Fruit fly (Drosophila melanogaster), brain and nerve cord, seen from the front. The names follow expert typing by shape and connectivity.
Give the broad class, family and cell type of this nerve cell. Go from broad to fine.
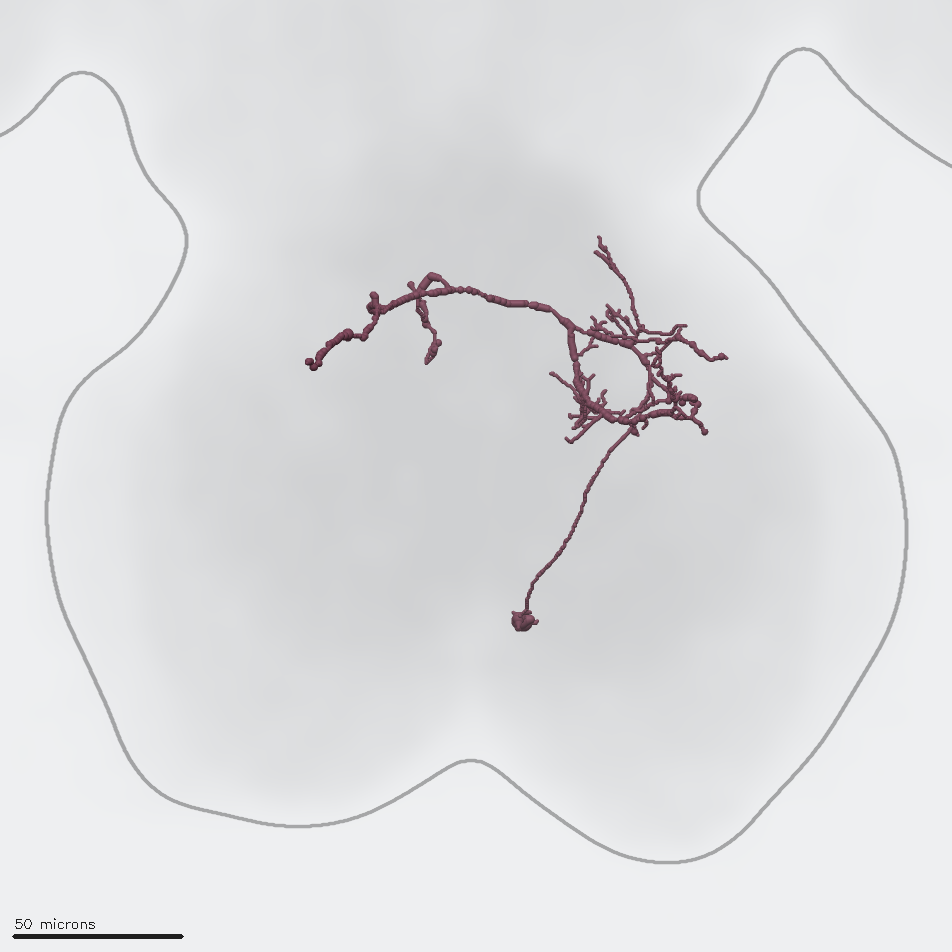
nerve-cord intrinsic neuron; hemilineage 06A; IN06A032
